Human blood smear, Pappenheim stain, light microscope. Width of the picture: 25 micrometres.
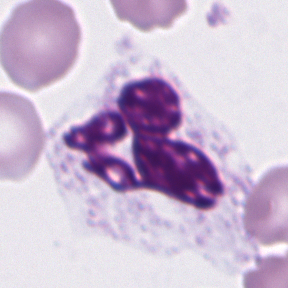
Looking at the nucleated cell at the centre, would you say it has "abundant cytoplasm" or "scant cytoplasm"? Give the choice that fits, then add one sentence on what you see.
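Abundant cytoplasm. The cytoplasm is plentiful and very pale, almost colourless.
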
